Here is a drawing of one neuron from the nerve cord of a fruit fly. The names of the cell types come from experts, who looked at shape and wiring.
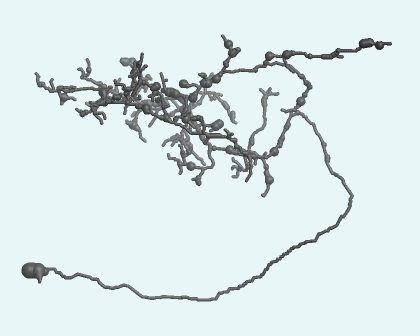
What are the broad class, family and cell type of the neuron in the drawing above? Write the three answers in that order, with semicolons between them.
nerve-cord intrinsic neuron; hemilineage 14A; IN14A104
